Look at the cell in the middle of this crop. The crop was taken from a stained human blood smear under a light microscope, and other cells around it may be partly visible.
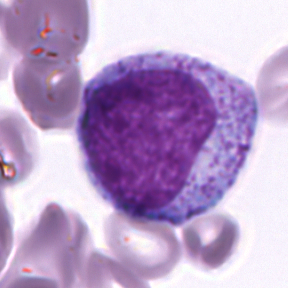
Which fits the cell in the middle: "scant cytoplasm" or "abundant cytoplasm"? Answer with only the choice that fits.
Abundant cytoplasm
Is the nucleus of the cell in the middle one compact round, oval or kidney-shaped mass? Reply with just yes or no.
Yes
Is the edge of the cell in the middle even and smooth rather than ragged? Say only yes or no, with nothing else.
Yes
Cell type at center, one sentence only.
The cell nearest the centre of this crop is a promyelocyte.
